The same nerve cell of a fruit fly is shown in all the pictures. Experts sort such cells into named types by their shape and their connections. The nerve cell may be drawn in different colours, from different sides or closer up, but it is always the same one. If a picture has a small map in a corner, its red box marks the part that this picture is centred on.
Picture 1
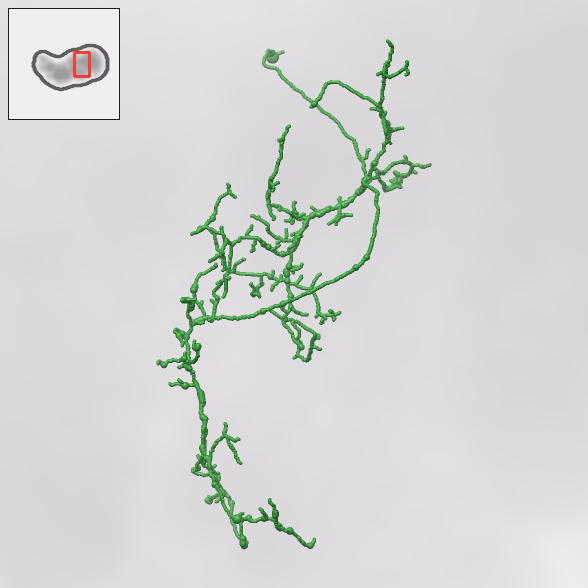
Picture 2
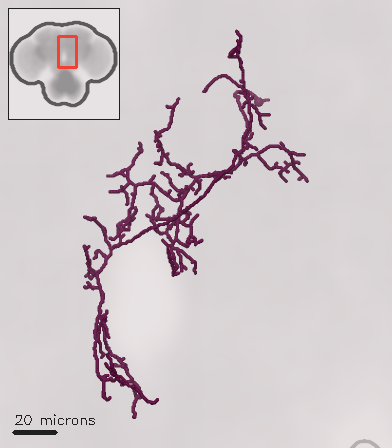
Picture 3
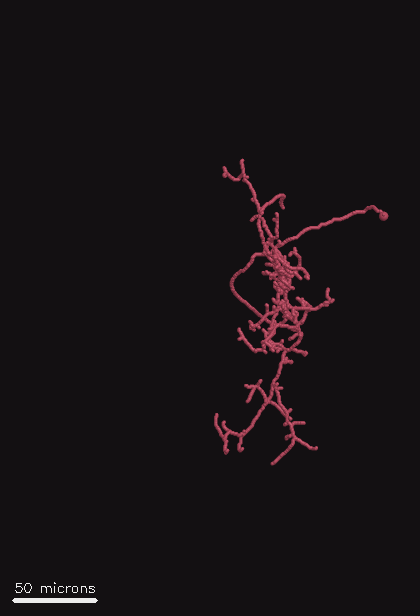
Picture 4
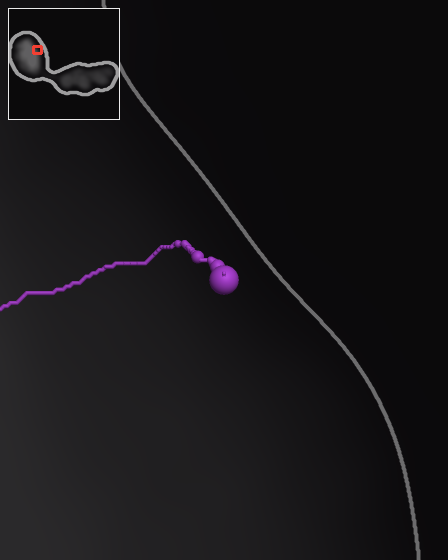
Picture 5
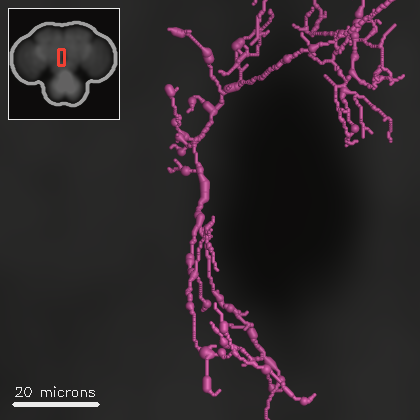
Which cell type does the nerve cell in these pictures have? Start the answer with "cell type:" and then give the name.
cell type: CB2646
